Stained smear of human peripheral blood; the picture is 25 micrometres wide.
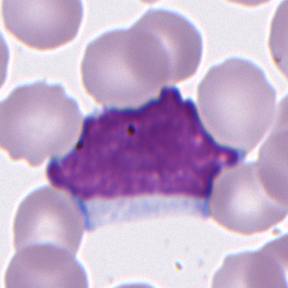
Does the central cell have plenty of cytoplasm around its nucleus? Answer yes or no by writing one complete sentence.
No, rather than abundant, the cytoplasm of the cell is scant.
